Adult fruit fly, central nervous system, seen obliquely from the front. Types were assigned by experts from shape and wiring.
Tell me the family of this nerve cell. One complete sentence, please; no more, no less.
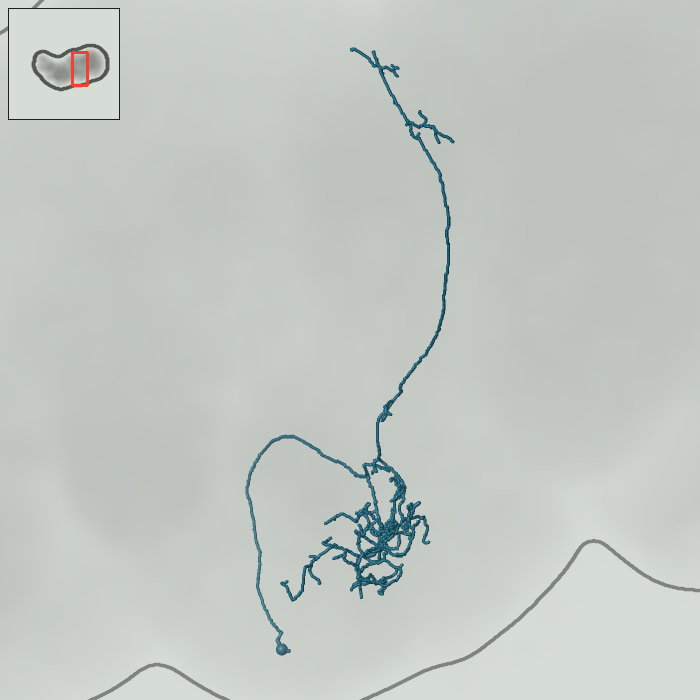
Under family hemilineage LB5 sits this nerve cell.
